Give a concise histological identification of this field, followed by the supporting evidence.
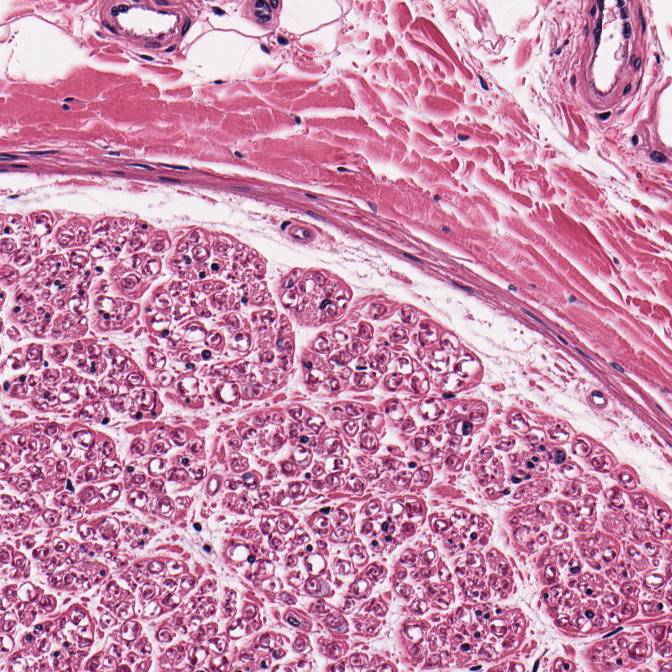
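A nerve fascicle is the main structure here. A large rounded mass, lower and left, packs small cross-cut fibres, each a central core within a pale ring.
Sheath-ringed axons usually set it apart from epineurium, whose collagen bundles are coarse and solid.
Thin pale septa group them into small rounded clusters. A curved band of flattened cells wraps its upper right border.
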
